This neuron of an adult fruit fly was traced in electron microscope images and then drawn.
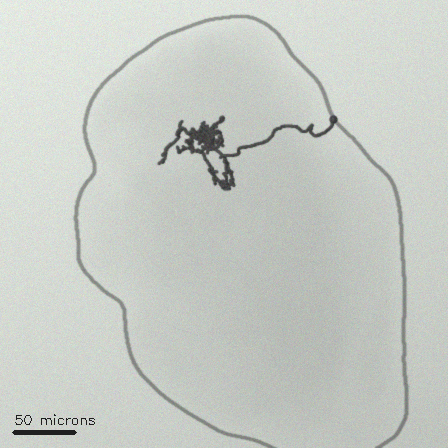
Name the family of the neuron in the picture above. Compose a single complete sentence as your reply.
Belonging to family class CX is this neuron.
